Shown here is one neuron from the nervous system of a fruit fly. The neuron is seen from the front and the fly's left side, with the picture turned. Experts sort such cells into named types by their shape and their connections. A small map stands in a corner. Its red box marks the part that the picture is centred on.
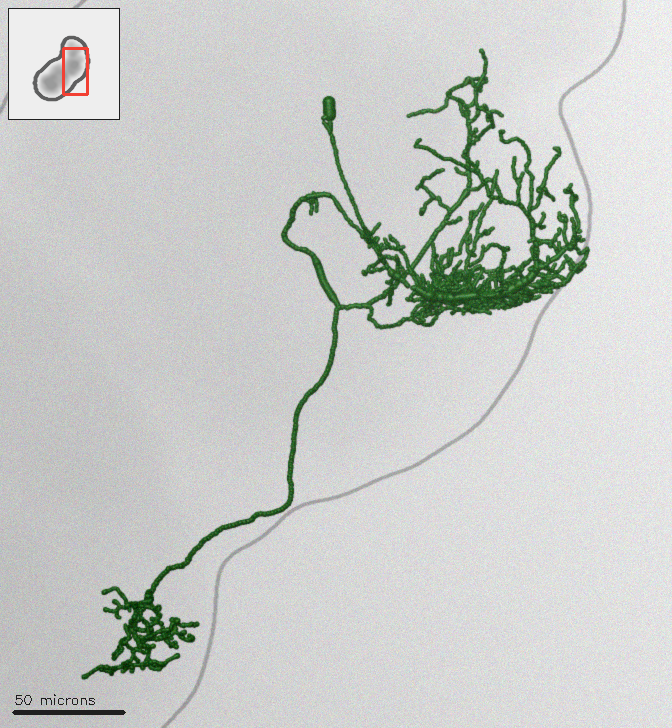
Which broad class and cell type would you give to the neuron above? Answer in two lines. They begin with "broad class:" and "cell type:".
broad class: ascending neuron
cell type: ANXXX041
